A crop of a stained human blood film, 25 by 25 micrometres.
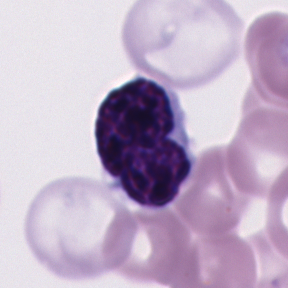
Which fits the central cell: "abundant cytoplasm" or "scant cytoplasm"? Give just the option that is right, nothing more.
Scant cytoplasm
